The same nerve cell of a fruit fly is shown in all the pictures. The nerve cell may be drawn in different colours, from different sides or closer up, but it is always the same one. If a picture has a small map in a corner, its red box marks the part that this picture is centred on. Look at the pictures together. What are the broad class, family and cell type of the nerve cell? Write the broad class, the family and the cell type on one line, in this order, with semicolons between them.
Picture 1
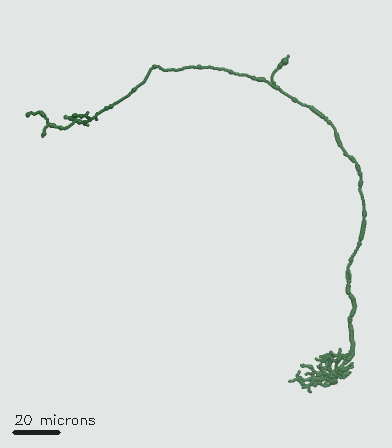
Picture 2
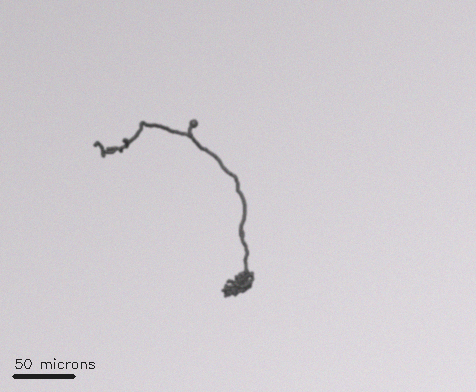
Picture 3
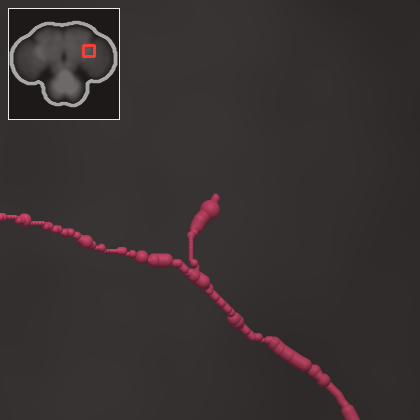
visual projection neuron; LPC; LPC1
